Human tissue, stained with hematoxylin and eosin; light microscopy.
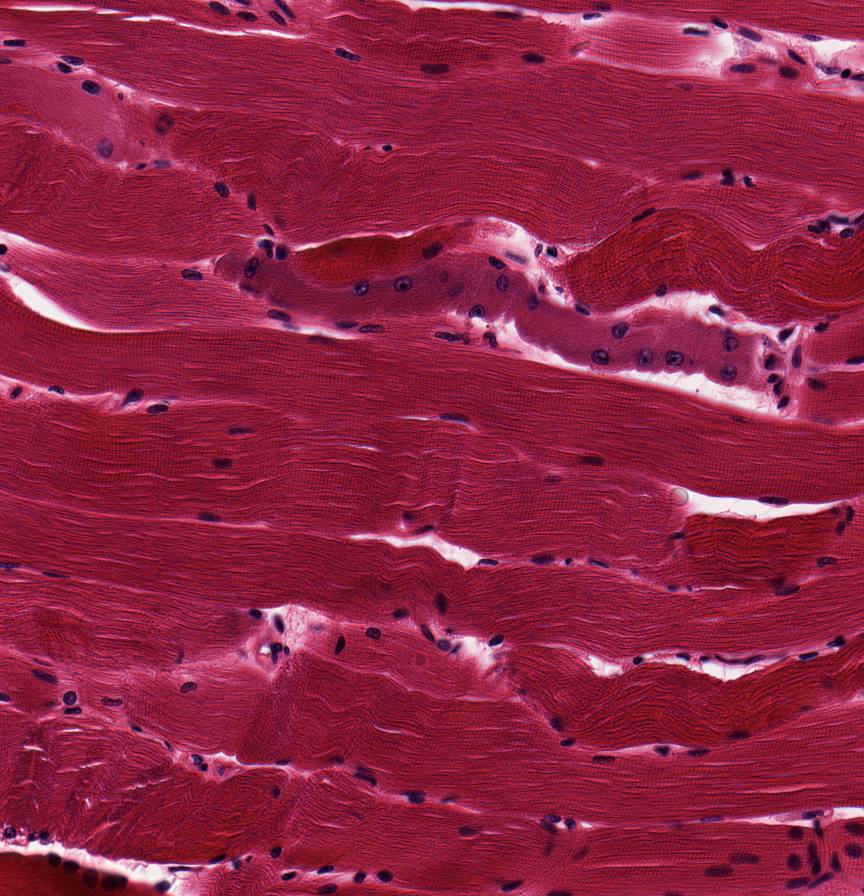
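Skeletal muscle, haematoxylin and eosin. The fibres show fine, regular cross-striations across their width, and their cytoplasm stains a deep eosinophilic pink-red. Dark, flattened, elongated nuclei lie at the fibre edges. Some fibres on the right side have a wavy outline.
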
